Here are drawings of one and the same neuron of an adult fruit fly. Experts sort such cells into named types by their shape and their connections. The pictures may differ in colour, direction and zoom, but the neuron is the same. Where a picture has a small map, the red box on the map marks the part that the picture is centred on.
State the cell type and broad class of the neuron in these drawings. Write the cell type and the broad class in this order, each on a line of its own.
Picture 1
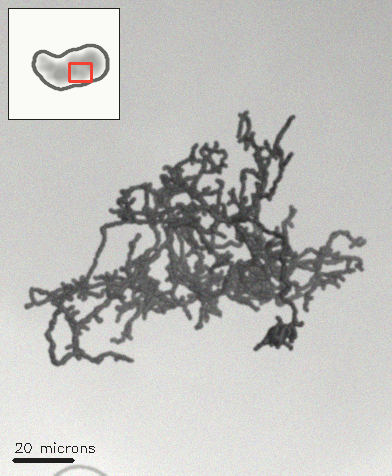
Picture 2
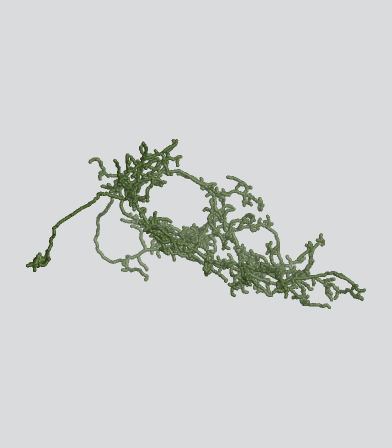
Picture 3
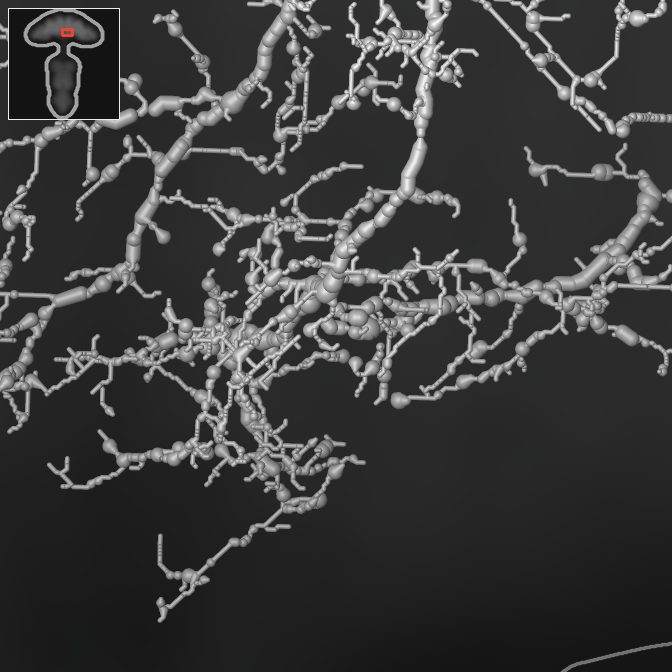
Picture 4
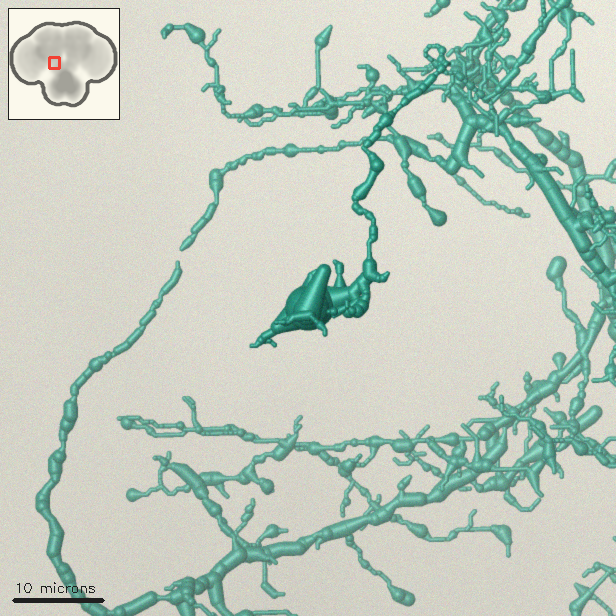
GNG127
central-brain intrinsic neuron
